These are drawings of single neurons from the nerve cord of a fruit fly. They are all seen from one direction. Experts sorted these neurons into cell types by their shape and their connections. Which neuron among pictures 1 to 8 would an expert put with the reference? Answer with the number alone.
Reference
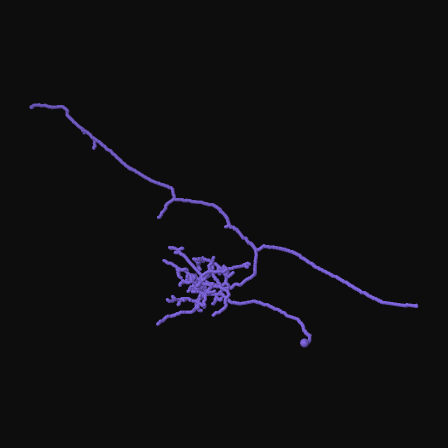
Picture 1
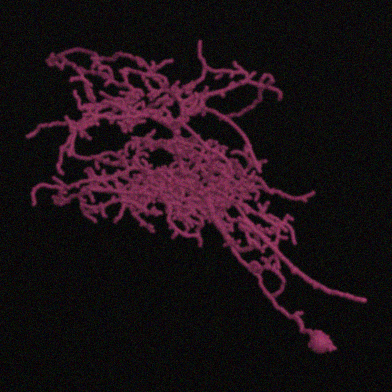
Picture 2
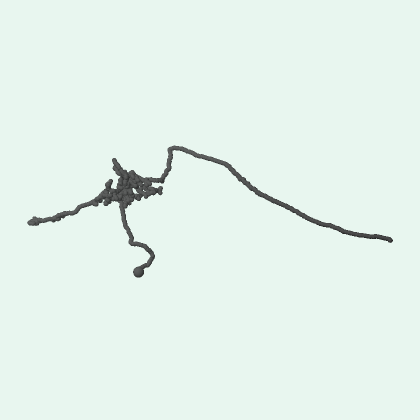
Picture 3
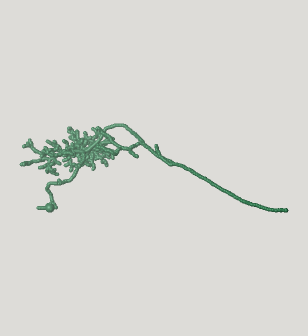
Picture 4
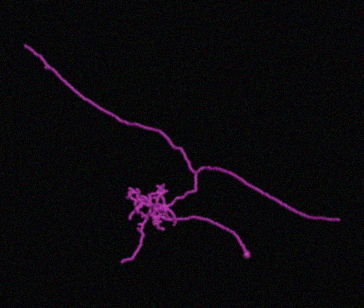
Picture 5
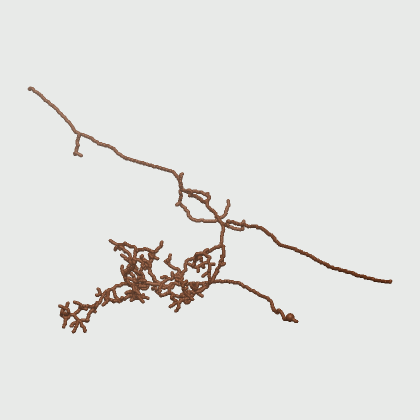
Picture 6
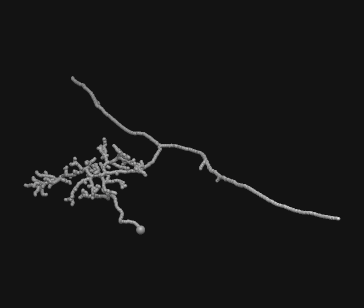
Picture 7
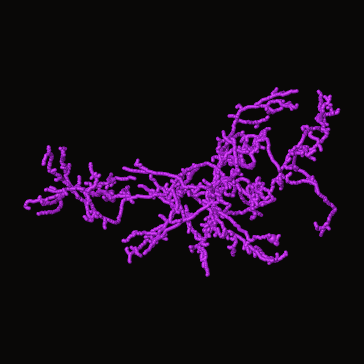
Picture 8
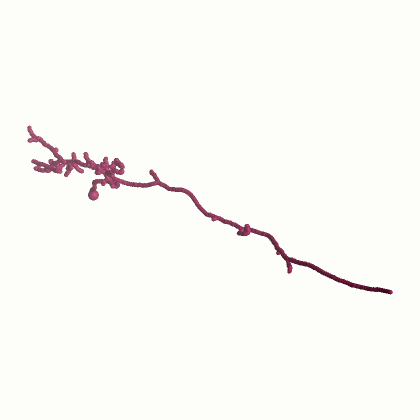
4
